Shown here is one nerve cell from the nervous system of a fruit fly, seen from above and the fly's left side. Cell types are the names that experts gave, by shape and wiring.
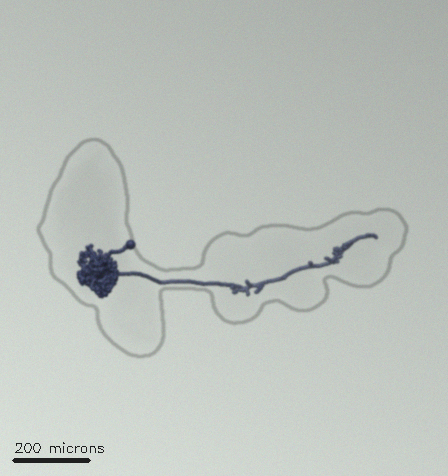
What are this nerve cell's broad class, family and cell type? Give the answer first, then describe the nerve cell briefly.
Its broad class is descending neuron. Its family is hemilineage SMPpv2_ventral. The cell type is DNpe052. It runs through the neck, between the brain and the nerve cord. Its cell body lies on the left of the picture. By the scale bar it is about 800 microns wide in this view.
